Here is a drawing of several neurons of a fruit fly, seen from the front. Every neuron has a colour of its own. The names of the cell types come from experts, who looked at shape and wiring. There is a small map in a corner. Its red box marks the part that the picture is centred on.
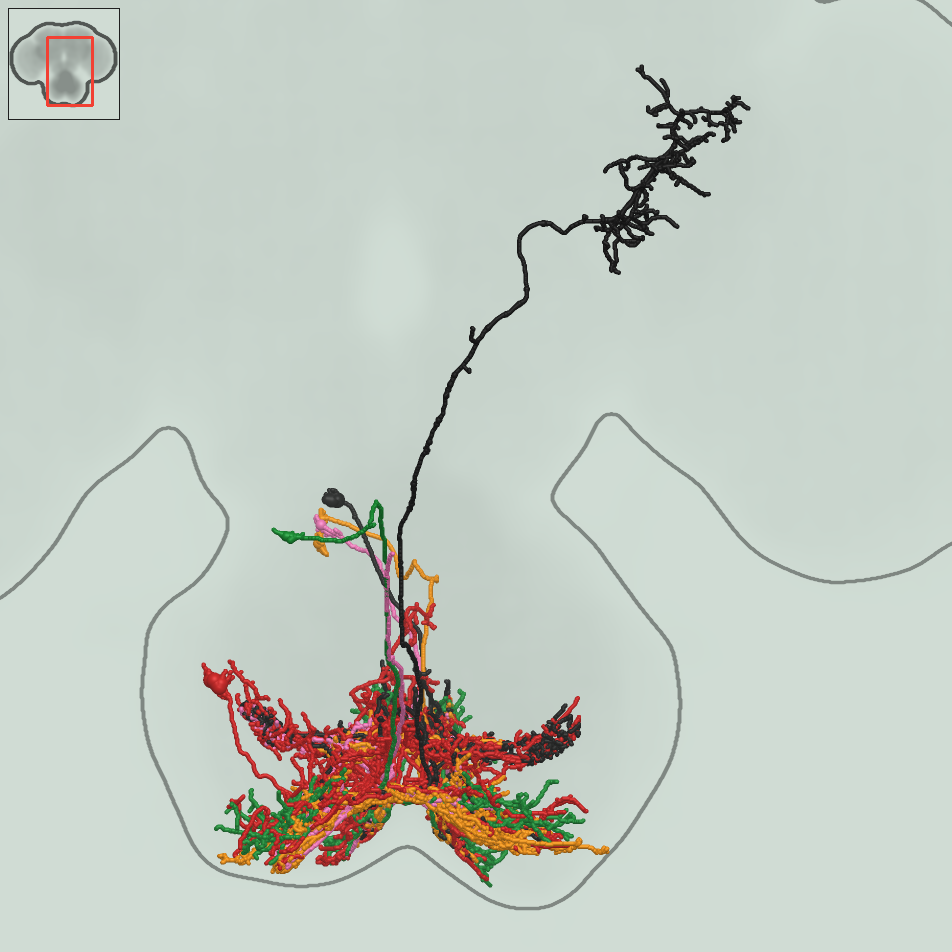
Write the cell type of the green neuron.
DNge153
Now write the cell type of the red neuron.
IN05B002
